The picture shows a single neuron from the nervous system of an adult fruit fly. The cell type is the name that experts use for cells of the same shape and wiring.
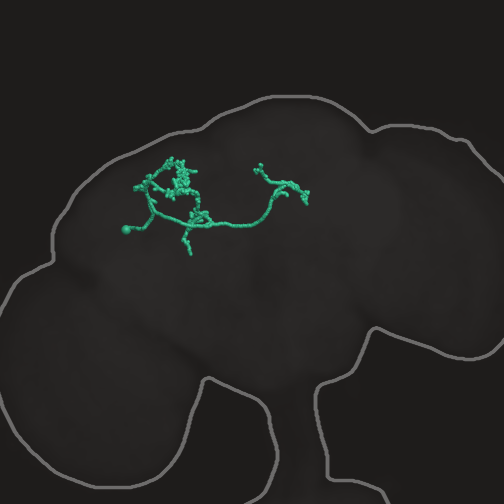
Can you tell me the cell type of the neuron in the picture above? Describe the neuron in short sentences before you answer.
The cell body is on the left of the picture. In this view it is wider than it is tall. This is a central-brain intrinsic neuron. It is of cell type CB3895.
